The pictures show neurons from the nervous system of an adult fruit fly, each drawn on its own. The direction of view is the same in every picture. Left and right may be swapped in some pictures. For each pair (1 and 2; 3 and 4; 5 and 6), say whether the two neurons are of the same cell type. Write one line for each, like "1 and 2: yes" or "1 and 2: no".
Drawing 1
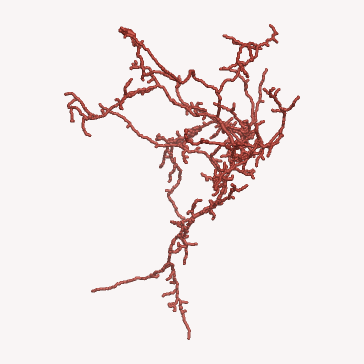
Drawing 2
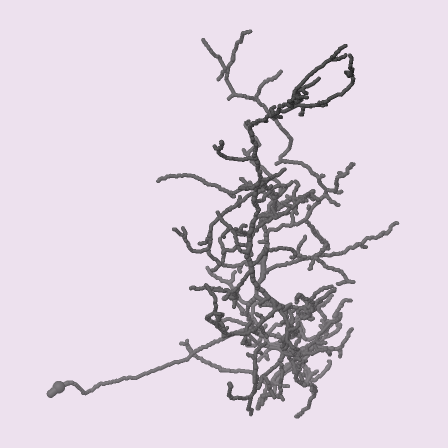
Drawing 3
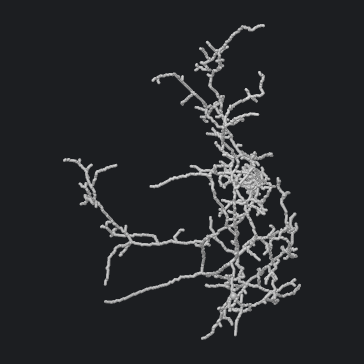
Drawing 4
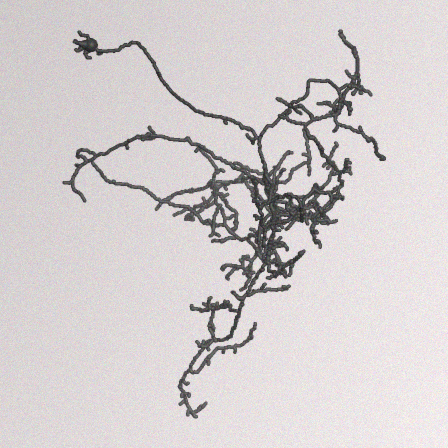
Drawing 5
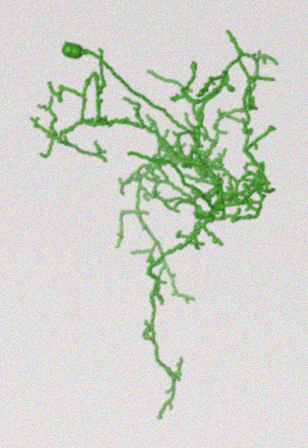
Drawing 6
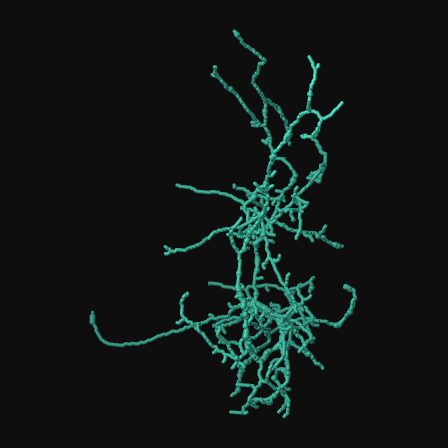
1 and 2: no
3 and 4: yes
5 and 6: no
